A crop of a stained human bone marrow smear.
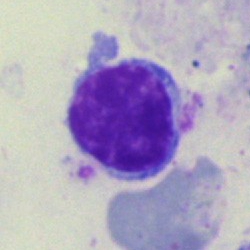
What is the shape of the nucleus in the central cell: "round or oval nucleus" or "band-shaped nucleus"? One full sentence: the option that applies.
What the nucleus forms is one compact round or oval mass.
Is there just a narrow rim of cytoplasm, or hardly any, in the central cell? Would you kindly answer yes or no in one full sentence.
Yes, its nucleus fills most of the cell.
